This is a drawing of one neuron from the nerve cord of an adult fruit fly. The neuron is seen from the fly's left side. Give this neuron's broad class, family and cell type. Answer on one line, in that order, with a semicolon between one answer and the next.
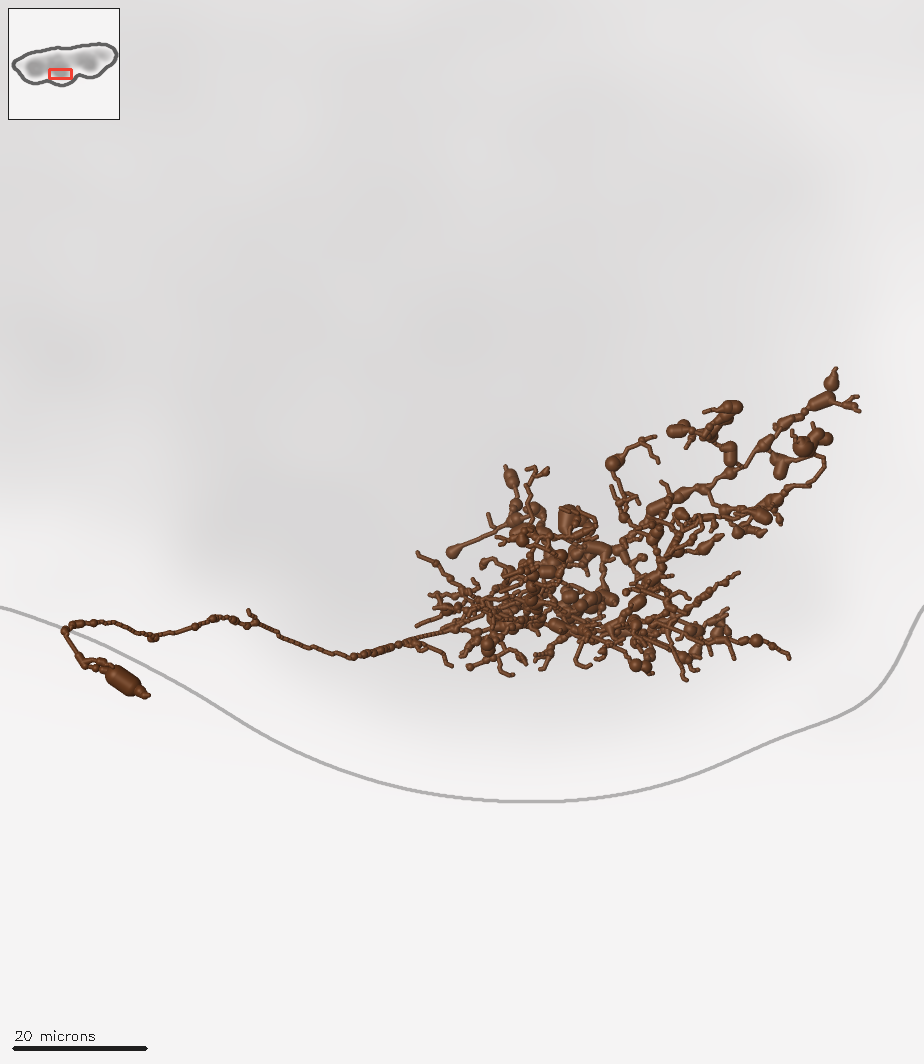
nerve-cord intrinsic neuron; hemilineage 13B; IN13B039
